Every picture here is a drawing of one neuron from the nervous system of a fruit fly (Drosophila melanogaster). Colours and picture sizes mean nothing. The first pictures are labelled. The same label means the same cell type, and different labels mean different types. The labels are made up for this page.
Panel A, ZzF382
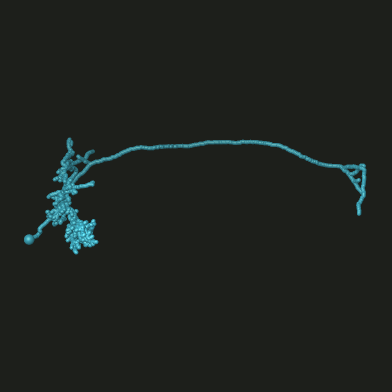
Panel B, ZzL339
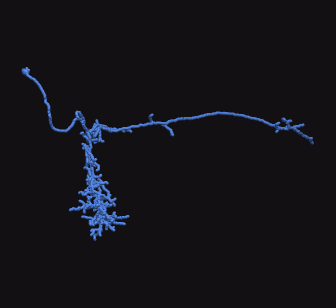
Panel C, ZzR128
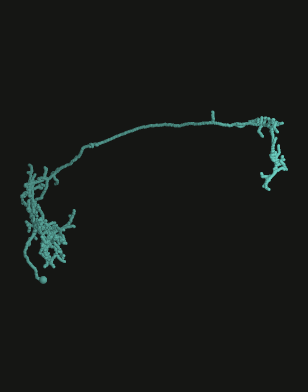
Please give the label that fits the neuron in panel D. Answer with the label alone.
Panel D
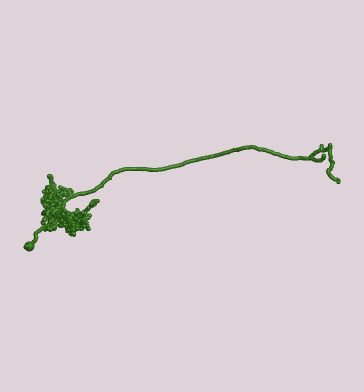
ZzF382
